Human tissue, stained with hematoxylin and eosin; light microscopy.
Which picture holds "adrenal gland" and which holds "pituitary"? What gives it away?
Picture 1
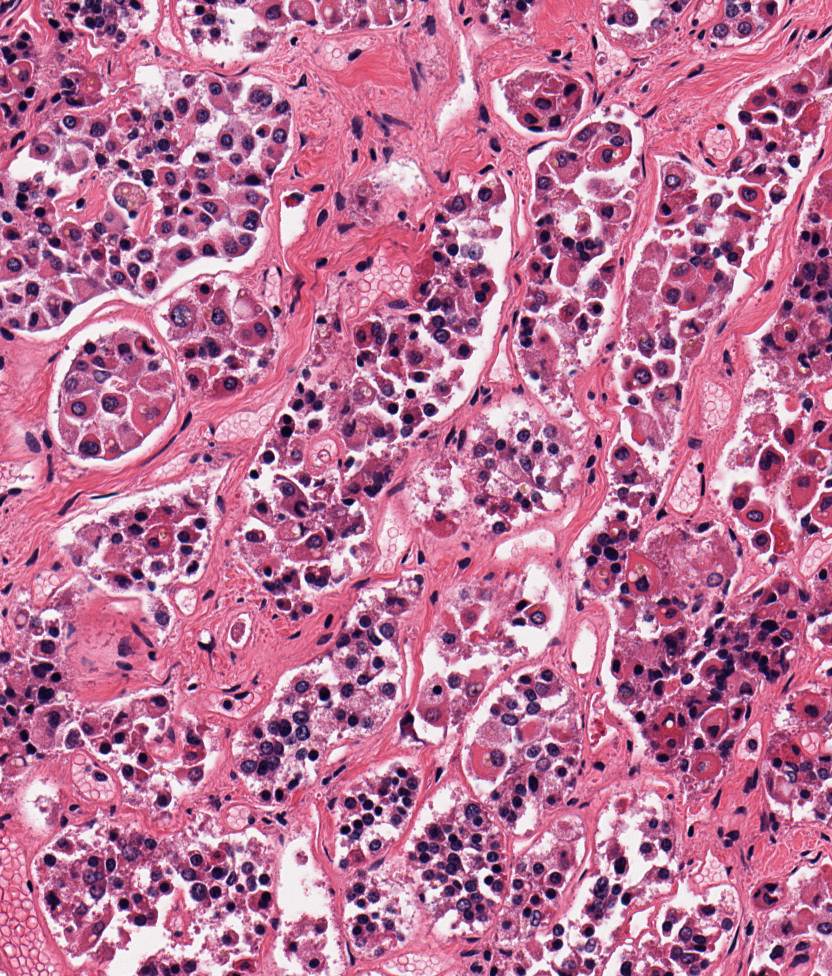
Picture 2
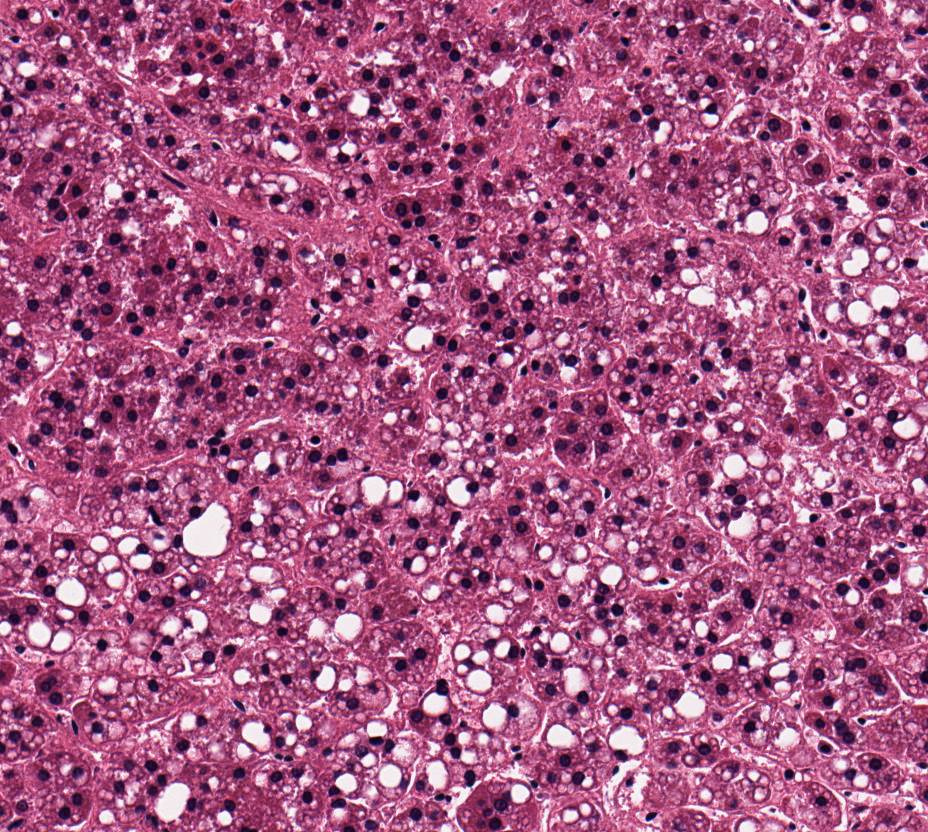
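Let's start with the names: picture 1 is the pituitary, picture 2 the adrenal gland. In the pituitary, nests of cells fill the field, divided by branching septa of pink collagen with scattered elongated spindle-shaped nuclei. Many smaller cells with round dark-staining nuclei and scant cytoplasm mix among the large pink cells, and small clear gaps separate the loosely held cells within nests. In the adrenal gland, large polygonal cells sit in small nests and short cords between thin pink strands. Most have abundant cytoplasm filled with small round clear vacuoles; these are larger and more plentiful in the lower half, while the upper left has denser, pinker cytoplasm.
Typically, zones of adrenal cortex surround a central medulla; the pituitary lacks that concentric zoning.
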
